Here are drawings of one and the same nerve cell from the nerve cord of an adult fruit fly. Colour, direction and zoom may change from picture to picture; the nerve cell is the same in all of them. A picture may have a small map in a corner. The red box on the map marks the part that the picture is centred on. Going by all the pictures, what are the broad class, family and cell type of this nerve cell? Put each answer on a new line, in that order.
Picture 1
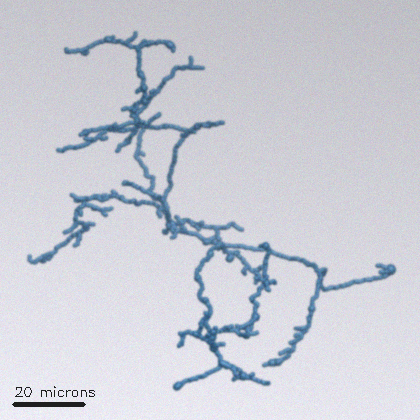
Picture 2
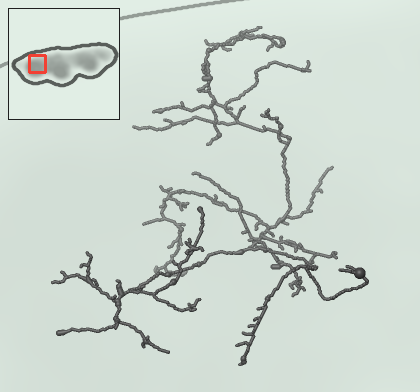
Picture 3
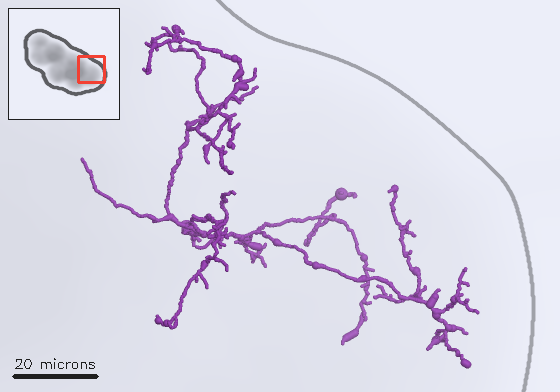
nerve-cord intrinsic neuron
hemilineage 21A
IN21A097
